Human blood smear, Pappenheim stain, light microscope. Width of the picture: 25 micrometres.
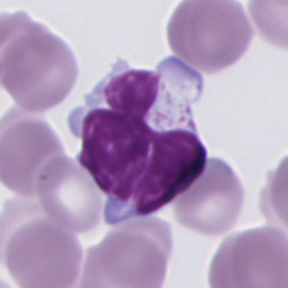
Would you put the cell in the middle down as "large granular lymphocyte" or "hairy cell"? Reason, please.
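This is a large granular lymphocyte. Fine reddish-purple granules lie scattered through the cytoplasm to the upper right of the nucleus.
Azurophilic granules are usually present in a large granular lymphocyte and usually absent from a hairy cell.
The cytoplasm is pale greyish-blue, the chromatin is deep purple and dense, and small pale rounded blebs bulge from the edge of the cell.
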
